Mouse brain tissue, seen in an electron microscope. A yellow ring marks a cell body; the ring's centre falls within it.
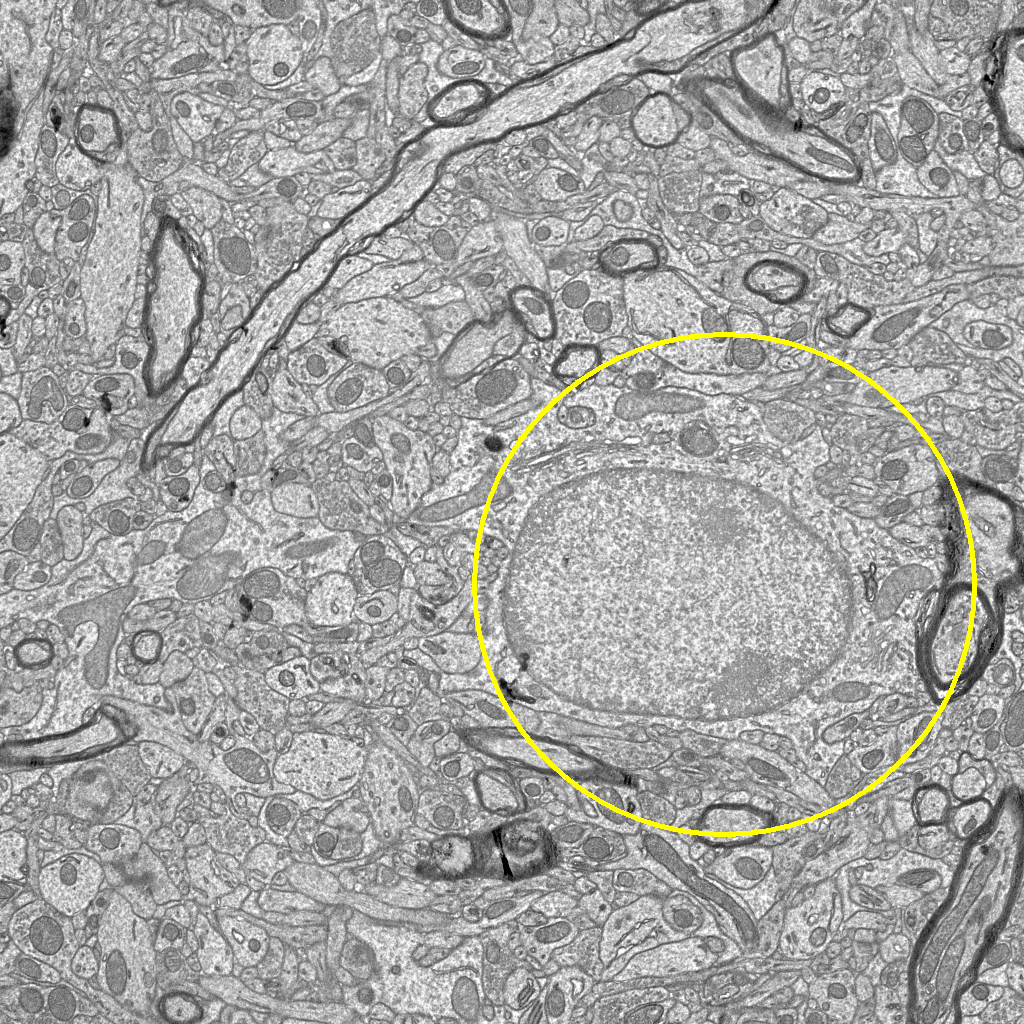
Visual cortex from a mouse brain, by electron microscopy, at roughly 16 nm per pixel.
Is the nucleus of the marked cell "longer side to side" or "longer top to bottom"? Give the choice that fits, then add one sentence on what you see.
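Longer side to side. The nucleus is a large oval, longer from left to right than from top to bottom.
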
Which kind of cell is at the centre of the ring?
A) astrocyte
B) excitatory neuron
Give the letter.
A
